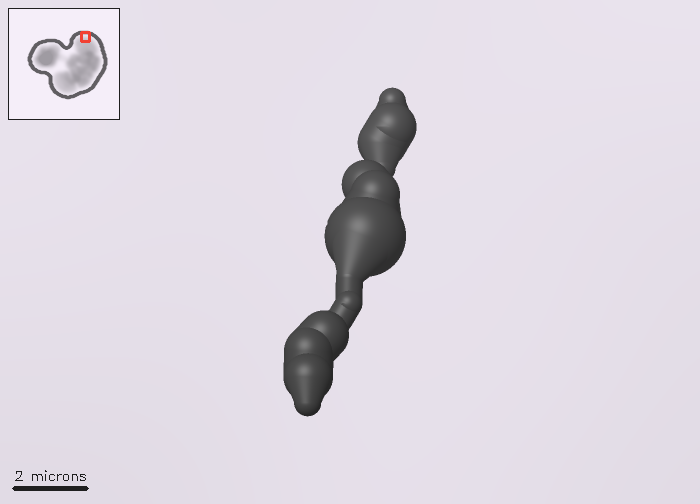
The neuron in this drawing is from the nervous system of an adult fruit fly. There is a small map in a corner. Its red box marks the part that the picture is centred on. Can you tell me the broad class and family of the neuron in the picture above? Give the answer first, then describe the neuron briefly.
Its broad class is photoreceptor or other optic-lobe sensory neuron. The name of its family is class visual. The drawing shows no cell body. By the scale bar it is about 8 microns tall in this view.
